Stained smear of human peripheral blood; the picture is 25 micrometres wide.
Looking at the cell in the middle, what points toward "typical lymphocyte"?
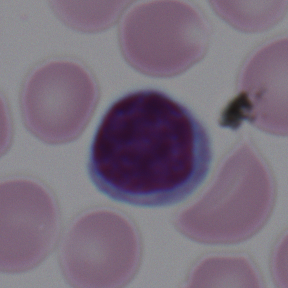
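Going with a typical lymphocyte, I see a round nucleus about 9 micrometres across, its chromatin dense and coarsely clumped, filling about 70% of the cell's area. The cytoplasm around it is pale blue.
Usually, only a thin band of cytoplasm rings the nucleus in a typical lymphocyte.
Here, though, the nucleus sits off-centre toward the upper left, and the rim of cytoplasm is widest at the lower right. Size gives me pause as well: the cell is about 1.5 times as wide as the red cell that lies whole in the picture.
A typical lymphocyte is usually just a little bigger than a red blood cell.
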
